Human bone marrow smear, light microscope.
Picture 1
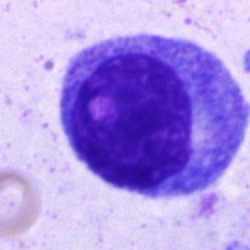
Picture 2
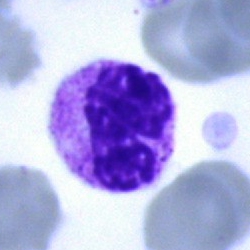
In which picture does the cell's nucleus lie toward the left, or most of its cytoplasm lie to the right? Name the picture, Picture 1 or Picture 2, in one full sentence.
In picture 1, the nucleus of the cell lies toward the left.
